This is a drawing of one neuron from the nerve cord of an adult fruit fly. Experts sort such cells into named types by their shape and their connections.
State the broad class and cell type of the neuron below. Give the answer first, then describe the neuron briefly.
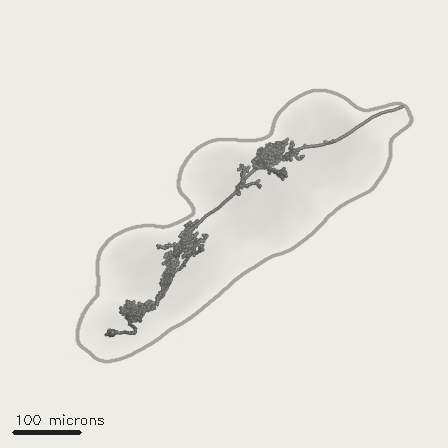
Its broad class is ascending neuron. The cell type is ANXXX027. From left to right in the picture it spans about 450 microns. In this view it is wider than it is tall.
